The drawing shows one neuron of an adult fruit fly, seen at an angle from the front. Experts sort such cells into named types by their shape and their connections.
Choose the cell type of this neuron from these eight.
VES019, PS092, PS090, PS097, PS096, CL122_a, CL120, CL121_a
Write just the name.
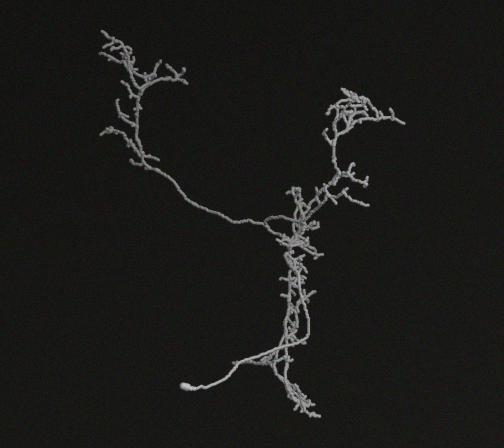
PS096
